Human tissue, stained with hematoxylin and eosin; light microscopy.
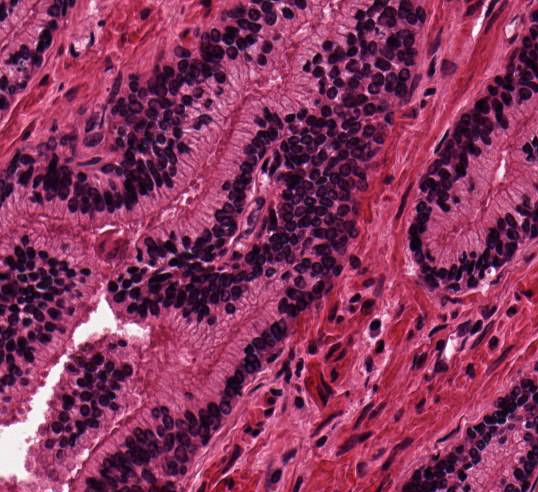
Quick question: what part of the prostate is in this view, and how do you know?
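Prostatic gland is the answer. To start, elongated glands cross the field diagonally from lower left toward upper right, with bands of stroma between them.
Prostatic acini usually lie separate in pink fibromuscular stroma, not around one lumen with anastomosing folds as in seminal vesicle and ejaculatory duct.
Next, the stroma is dense and pink, its spindle-shaped nuclei aligned parallel to the glands. Then, tall columnar epithelial cells line the glands.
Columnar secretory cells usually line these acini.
Last, the epithelial nuclei are crowded and stacked in several layers, not a single row.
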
